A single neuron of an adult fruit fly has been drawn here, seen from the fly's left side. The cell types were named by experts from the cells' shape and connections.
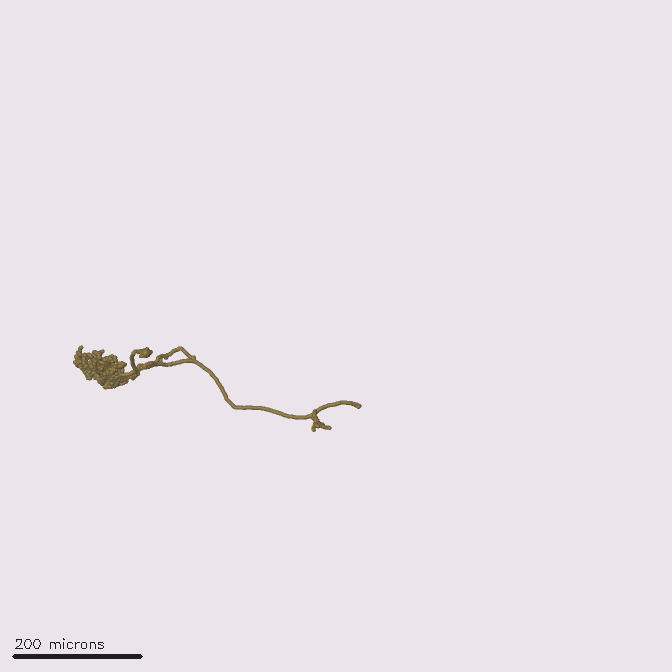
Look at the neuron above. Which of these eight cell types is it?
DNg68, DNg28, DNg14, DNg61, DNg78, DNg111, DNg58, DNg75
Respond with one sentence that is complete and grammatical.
It is DNg61 that this neuron is, by cell type.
